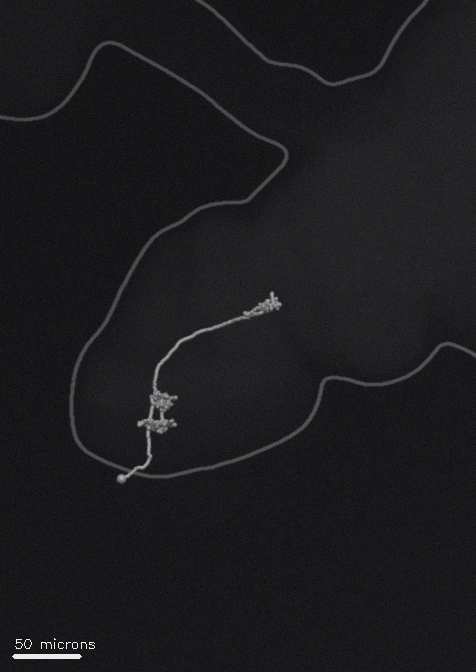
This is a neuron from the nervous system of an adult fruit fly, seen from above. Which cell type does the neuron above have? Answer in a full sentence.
The cell type is Tm36.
